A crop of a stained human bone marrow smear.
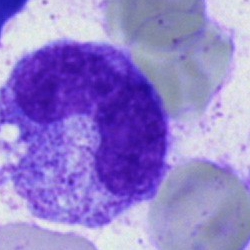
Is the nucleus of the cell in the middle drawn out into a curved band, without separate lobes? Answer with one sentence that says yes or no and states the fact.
Yes, within this cell the nucleus runs as one curved band without separate lobes.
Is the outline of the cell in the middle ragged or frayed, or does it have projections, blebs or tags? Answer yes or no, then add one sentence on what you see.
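No. The cell surface shows no projections.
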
